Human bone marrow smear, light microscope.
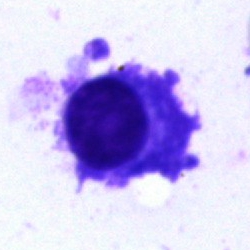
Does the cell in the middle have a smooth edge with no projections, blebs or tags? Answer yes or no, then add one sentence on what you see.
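No. The cell outline is irregular, with several small rounded blebs bulging from its margin.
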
